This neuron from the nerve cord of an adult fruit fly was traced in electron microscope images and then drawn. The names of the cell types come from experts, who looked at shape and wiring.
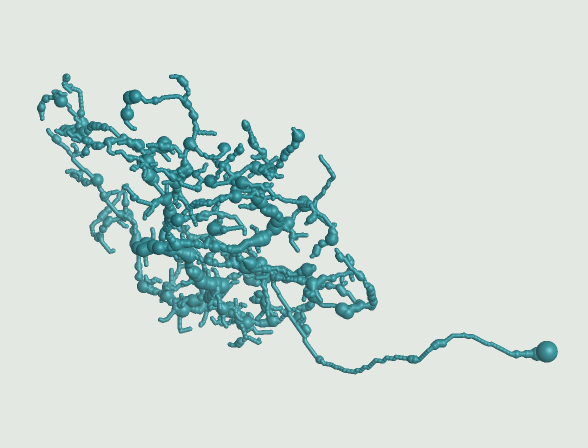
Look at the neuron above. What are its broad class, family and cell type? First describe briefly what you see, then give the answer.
The picture shows dozens of branch ends. In this view it is wider than it is tall. This is a nerve-cord intrinsic neuron. Its family is hemilineage 01B. It is of cell type IN01B029.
